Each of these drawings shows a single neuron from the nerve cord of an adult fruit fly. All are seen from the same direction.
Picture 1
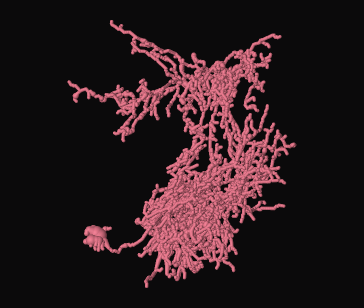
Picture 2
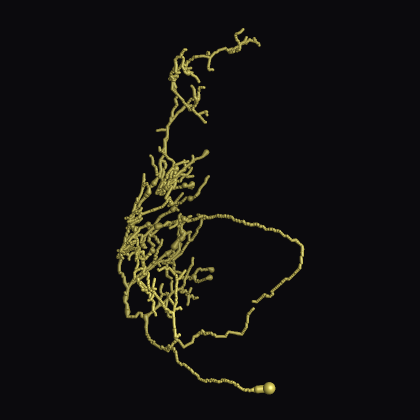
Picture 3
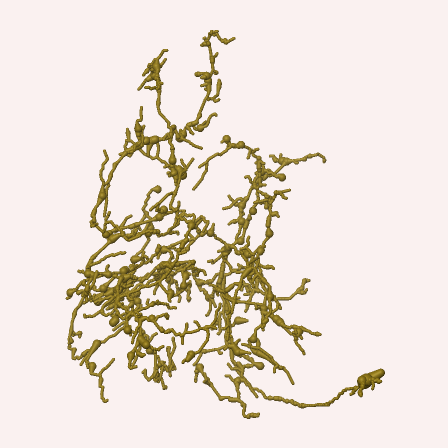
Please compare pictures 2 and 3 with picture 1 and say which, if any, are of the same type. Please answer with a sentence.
Picture 2 and picture 3 are of the same cell type.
